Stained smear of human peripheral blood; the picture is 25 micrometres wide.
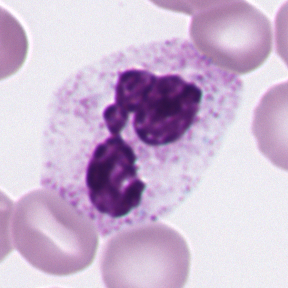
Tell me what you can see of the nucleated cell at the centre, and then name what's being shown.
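Separate lobes make up the nucleus, linked to one another by thin strands. A small lobe sits between a large upper lobe and a large lower lobe. No nucleoli can be seen, and the cytoplasm has no vacuoles. This is a segmented neutrophil.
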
